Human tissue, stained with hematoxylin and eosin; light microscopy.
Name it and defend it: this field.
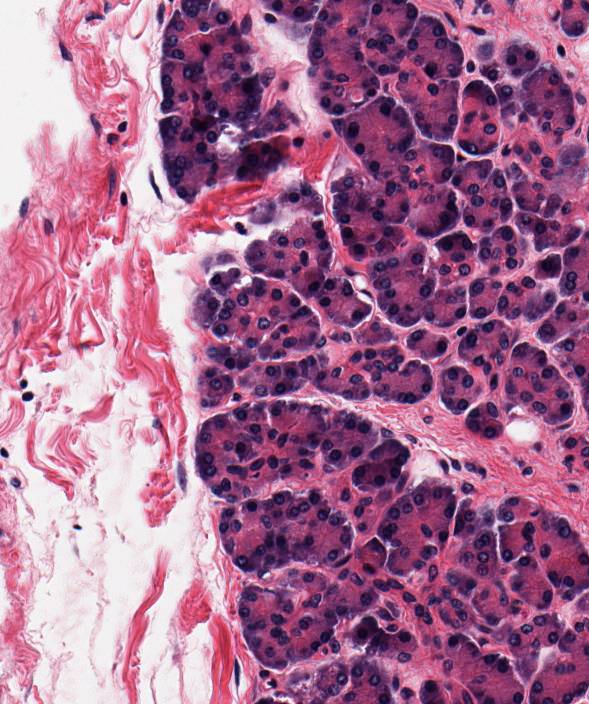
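Exocrine pancreas, filling right side of field; loose fibrous tissue along left edge. Small rounded acini of pyramidal cells, little or no lumen; one round nucleus toward each cell base. Cytoplasm deeply purple-pink, not pale or clear.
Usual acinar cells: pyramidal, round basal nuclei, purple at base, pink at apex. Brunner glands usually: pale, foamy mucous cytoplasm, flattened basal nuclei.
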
